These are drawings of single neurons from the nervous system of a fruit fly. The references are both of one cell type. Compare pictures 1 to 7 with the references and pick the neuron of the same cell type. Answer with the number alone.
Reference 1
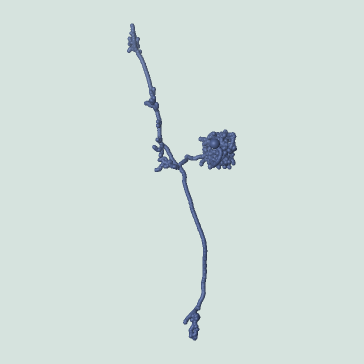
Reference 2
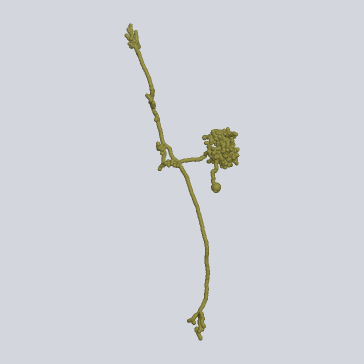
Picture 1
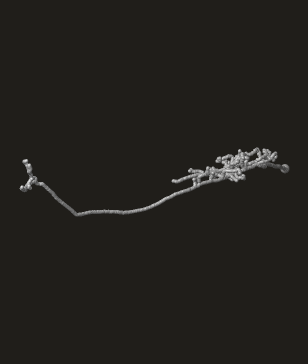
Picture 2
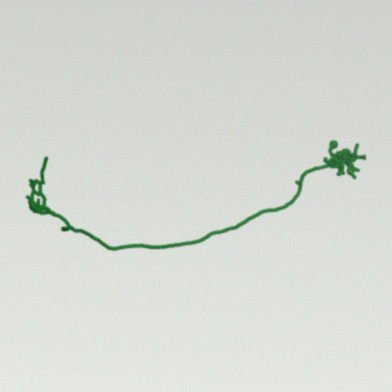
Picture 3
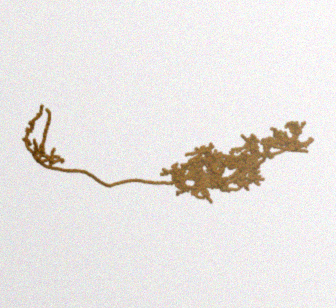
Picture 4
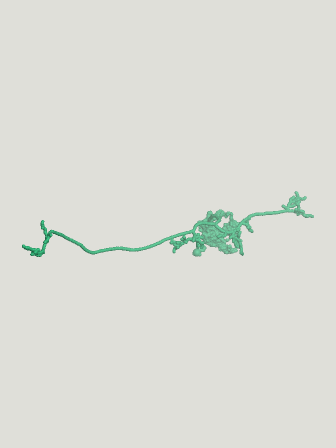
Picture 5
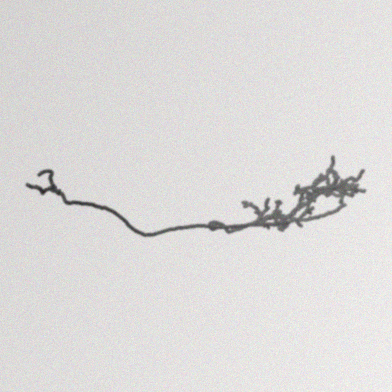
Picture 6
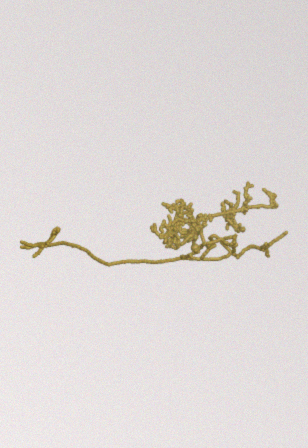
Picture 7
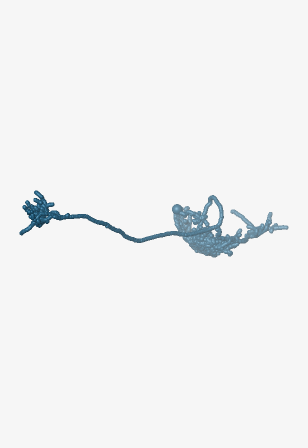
4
